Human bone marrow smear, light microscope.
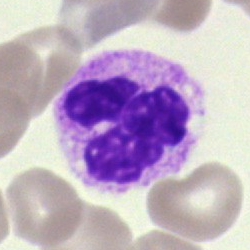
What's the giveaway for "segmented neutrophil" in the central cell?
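The cell has a roughly round outline, with a moderate rim of pale pinkish-lilac cytoplasm around the nucleus.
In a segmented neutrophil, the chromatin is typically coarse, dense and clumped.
Here the chromatin is dark purple and condensed, which goes with that.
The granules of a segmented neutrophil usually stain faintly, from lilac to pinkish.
Fine lilac granules are scattered throughout this cytoplasm, in keeping with that. These features go with a segmented neutrophil.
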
